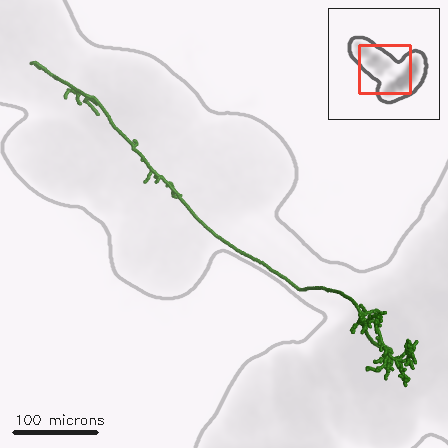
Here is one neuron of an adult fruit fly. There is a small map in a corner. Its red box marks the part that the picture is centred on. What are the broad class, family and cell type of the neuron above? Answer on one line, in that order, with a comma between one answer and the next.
descending neuron, hemilineage LB12, DNge014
